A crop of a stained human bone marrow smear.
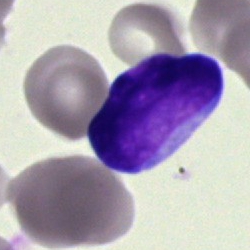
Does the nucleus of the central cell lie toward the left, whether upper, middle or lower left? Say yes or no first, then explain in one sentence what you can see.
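Yes. Cytoplasm shows only as a thin pale lilac rim along the lower right edge.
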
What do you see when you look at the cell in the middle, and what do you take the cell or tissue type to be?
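Nucleus occupies nearly the entire cell. Chromatin deep purple and dense, broken by paler mottled patches. Nucleoli not visible. No granules seen. Blast.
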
